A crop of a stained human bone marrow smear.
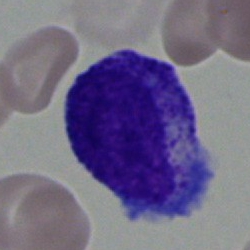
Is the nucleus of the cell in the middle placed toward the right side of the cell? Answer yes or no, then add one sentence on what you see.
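No. A scant rim of blue cytoplasm lies along the right and lower side of the cell.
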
